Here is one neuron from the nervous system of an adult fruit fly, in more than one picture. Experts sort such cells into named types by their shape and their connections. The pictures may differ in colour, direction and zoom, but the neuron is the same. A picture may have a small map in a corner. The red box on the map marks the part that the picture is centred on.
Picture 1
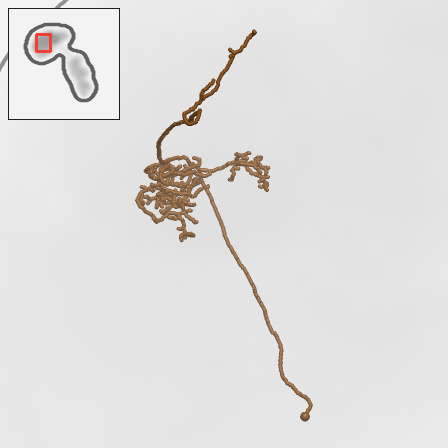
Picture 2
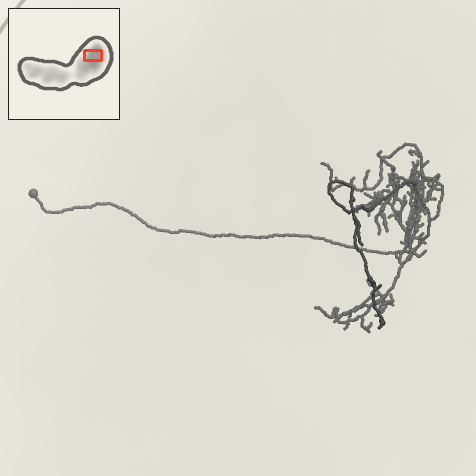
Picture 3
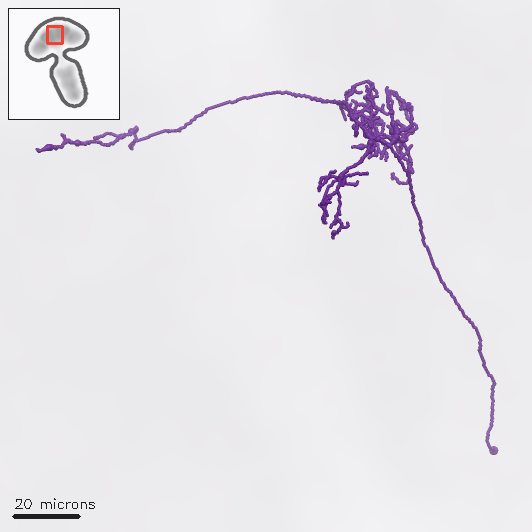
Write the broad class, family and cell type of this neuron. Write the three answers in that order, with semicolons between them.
central-brain intrinsic neuron; class CX; FC2C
